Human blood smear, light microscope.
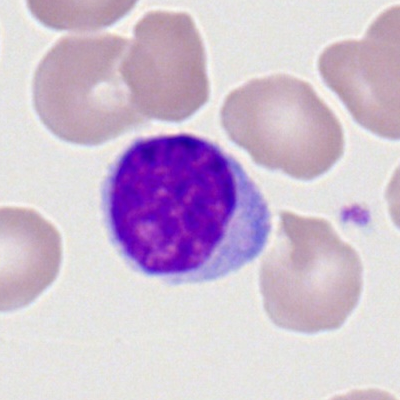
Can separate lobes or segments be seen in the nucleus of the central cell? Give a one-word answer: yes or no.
No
